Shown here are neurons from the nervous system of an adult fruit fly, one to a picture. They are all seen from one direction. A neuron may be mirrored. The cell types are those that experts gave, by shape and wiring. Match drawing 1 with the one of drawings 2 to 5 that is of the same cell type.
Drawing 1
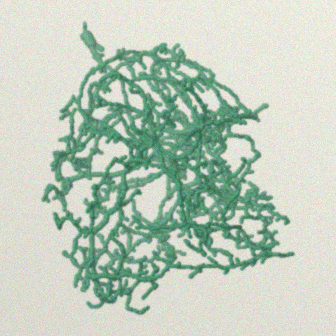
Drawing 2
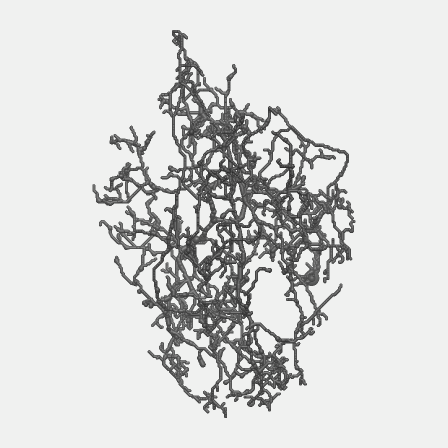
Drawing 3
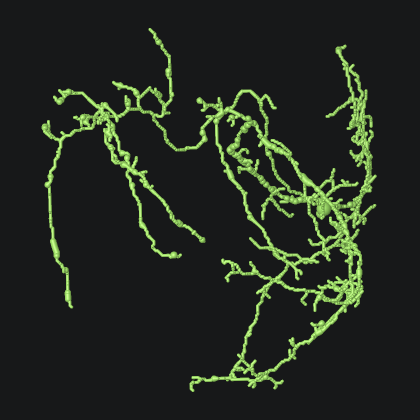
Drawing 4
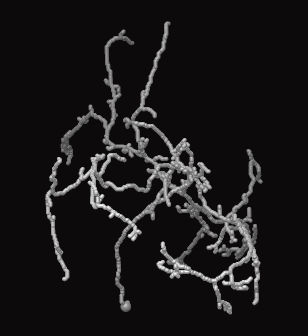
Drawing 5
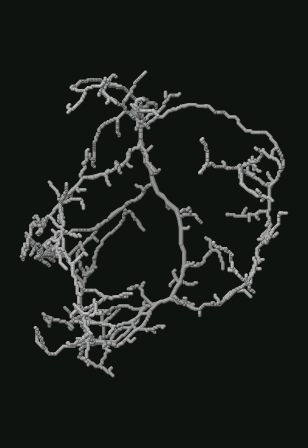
Drawing 2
